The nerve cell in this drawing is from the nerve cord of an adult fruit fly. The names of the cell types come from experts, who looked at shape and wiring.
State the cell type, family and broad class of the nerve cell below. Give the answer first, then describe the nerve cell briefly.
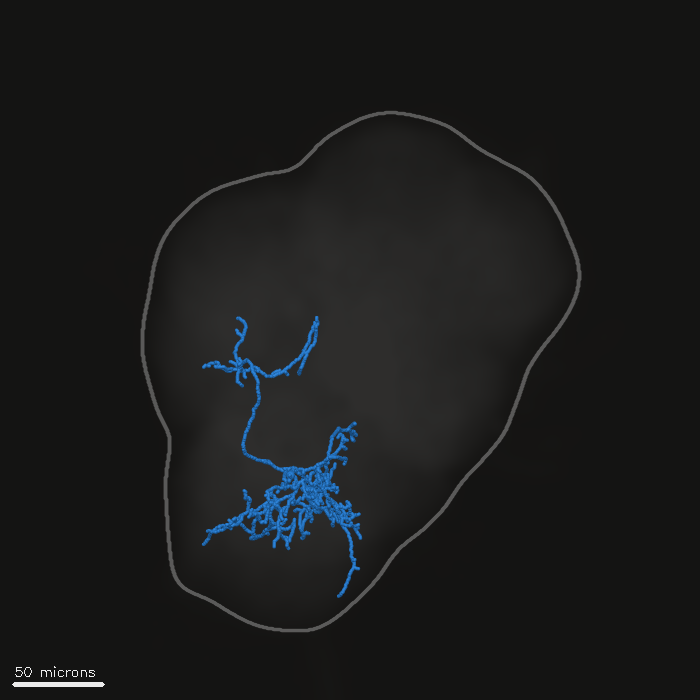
The cell type is IN01A047. The family is hemilineage 01A. It is a nerve-cord intrinsic neuron. By the scale bar it is about 160 microns tall in this view. In this view it is taller than it is wide.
